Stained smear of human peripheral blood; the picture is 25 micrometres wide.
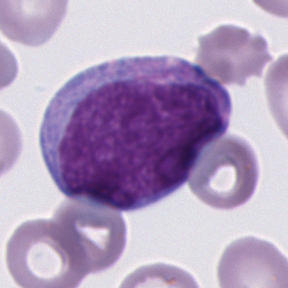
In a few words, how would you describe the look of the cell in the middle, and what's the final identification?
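This one's about 16 micrometres across, with the nucleus sitting off-centre towards the lower right. The cytoplasm makes a broad crescent on the upper-left side and is very thin at the lower right, and there aren't any distinct coarse granules in it. Chromatin is finely granular and evenly spread, no coarse dark clumps. It's a promyelocyte.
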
